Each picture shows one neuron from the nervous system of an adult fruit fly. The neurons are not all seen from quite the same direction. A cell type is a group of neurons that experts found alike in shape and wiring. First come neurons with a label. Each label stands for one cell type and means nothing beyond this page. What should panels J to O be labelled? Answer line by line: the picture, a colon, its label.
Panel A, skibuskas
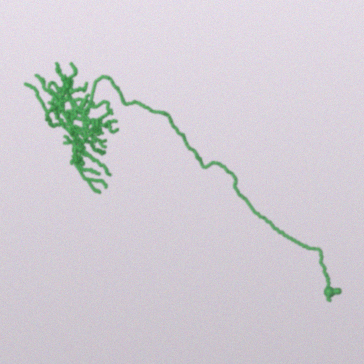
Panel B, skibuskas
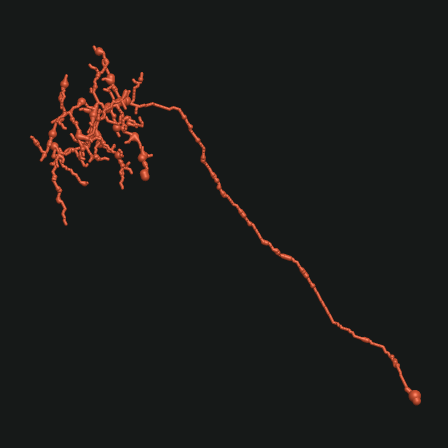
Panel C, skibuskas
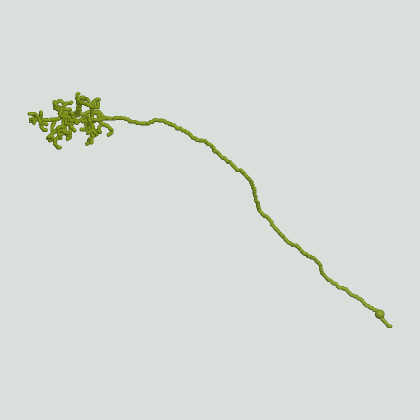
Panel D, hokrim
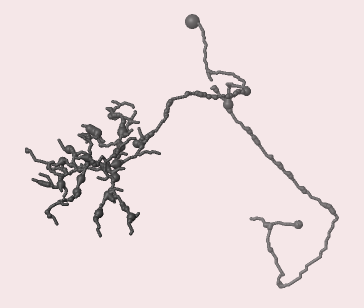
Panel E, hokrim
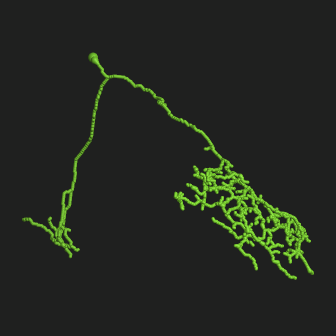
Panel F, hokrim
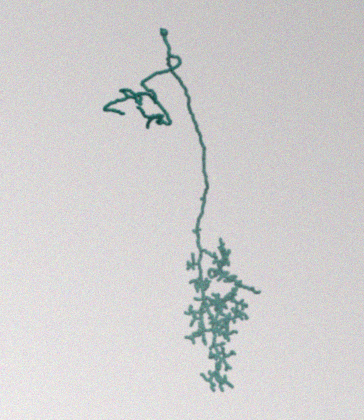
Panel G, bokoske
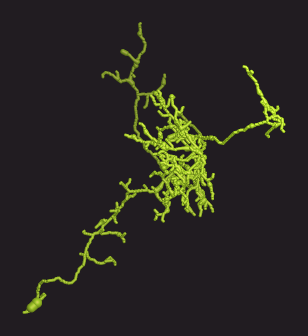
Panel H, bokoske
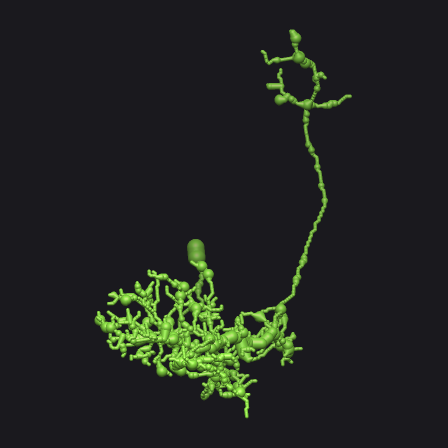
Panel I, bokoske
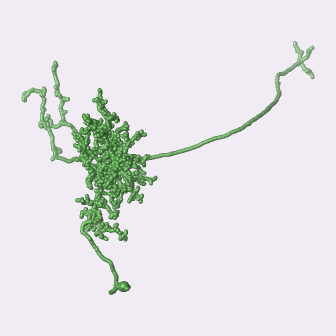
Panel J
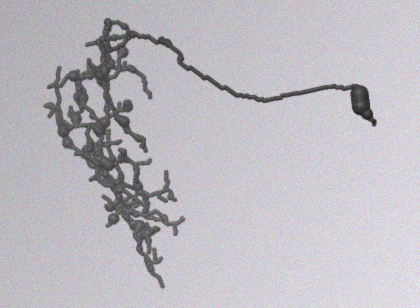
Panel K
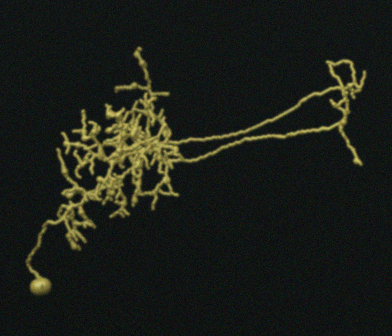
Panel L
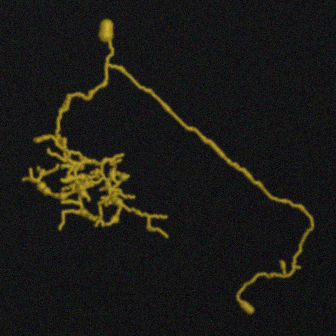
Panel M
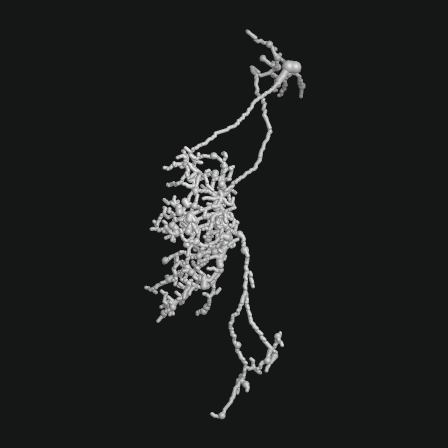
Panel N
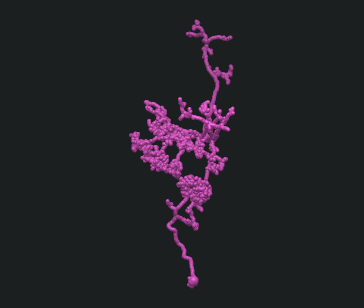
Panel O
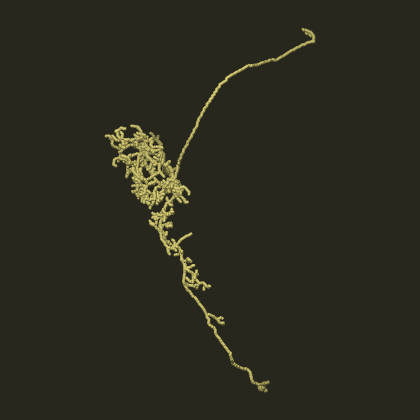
J: skibuskas
K: bokoske
L: hokrim
M: bokoske
N: bokoske
O: bokoske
